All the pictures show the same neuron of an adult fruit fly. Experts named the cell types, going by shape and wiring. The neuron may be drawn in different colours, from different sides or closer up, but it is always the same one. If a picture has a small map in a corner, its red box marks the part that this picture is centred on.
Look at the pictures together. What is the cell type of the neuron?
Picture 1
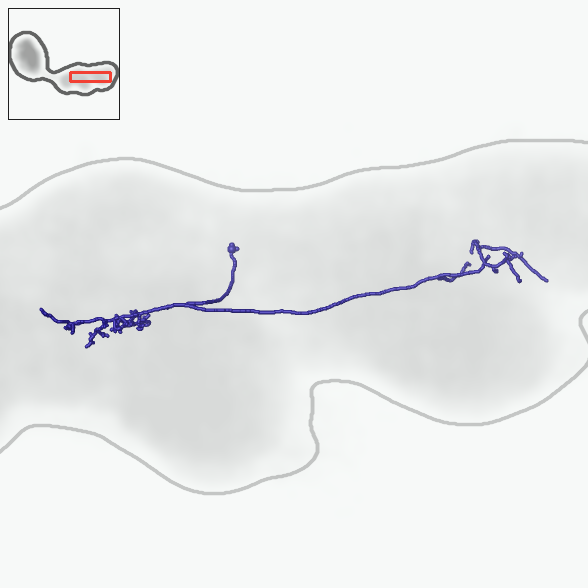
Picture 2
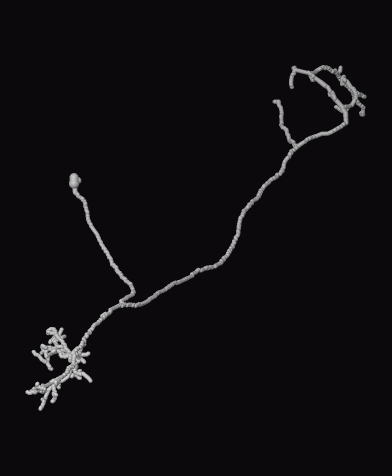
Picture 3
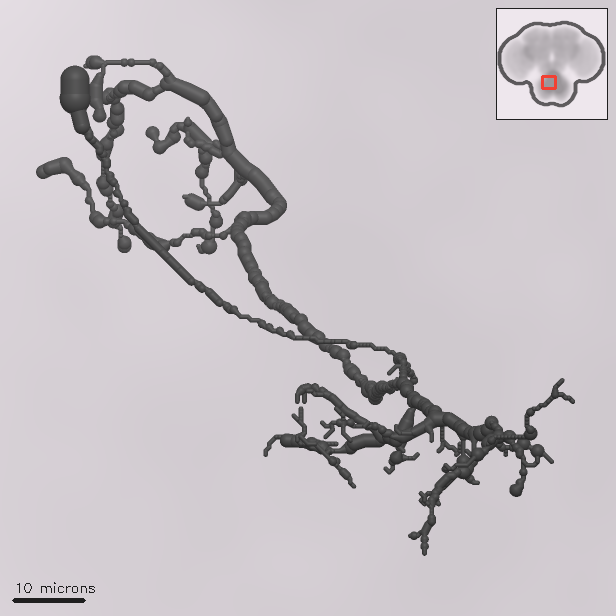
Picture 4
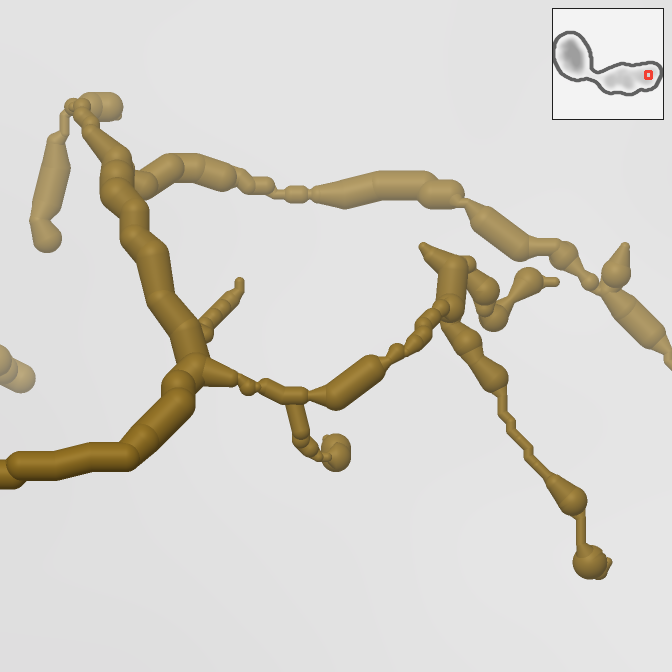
GFC3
